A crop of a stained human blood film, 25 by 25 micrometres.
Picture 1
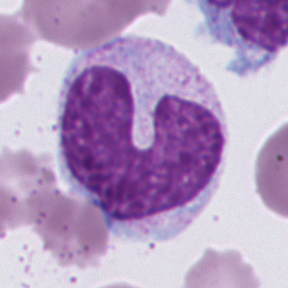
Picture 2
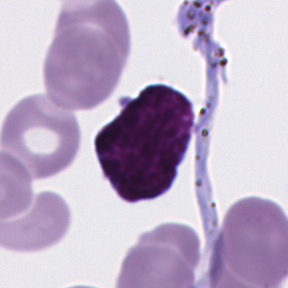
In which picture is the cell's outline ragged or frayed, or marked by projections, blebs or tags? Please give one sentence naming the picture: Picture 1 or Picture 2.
It is in Picture 2 that the cell has a rough outline.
